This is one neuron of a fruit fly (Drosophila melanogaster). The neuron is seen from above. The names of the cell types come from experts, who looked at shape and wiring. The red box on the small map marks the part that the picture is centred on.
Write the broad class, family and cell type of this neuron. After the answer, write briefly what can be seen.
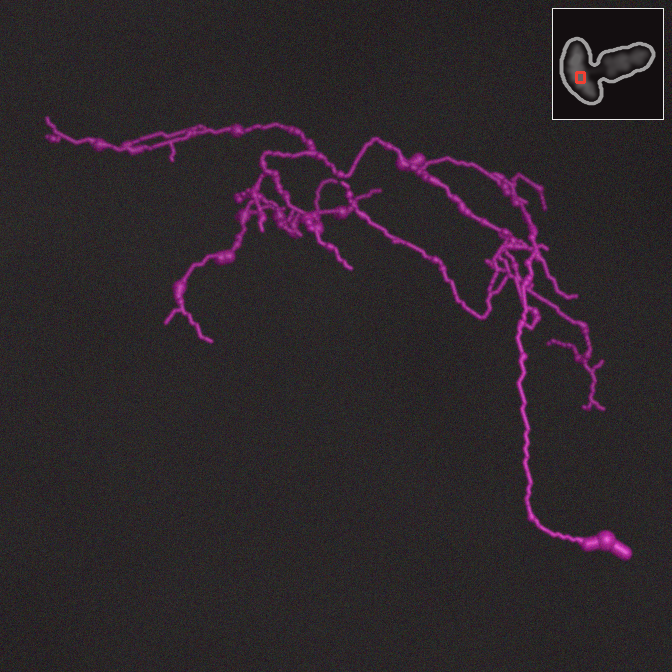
This is a central-brain intrinsic neuron. Its family is hemilineage SLPpm2. It is of cell type CB4134. It is in the brain and does not reach the nerve cord. Its cell body lies at the lower right of the picture.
